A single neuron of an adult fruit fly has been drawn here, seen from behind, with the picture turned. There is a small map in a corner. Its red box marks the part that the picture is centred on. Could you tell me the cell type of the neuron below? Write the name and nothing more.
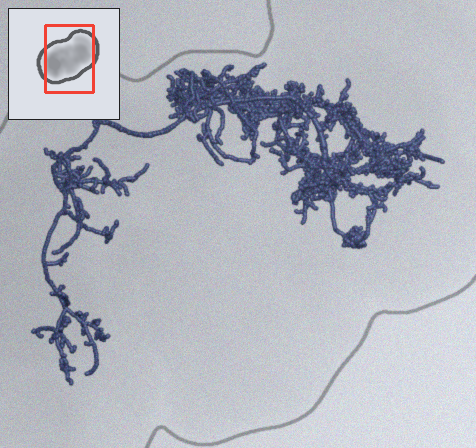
pIP1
